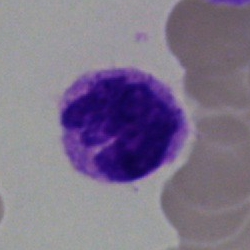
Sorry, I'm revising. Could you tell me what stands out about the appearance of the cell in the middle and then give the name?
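Most of the cell is filled by the nucleus, whose chromatin is dark purple and coarsely clumped. Across the lower half of the nucleus runs a pale streak. The rim of cytoplasm is widest on the left side of the cell. The cell is a basophil.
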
